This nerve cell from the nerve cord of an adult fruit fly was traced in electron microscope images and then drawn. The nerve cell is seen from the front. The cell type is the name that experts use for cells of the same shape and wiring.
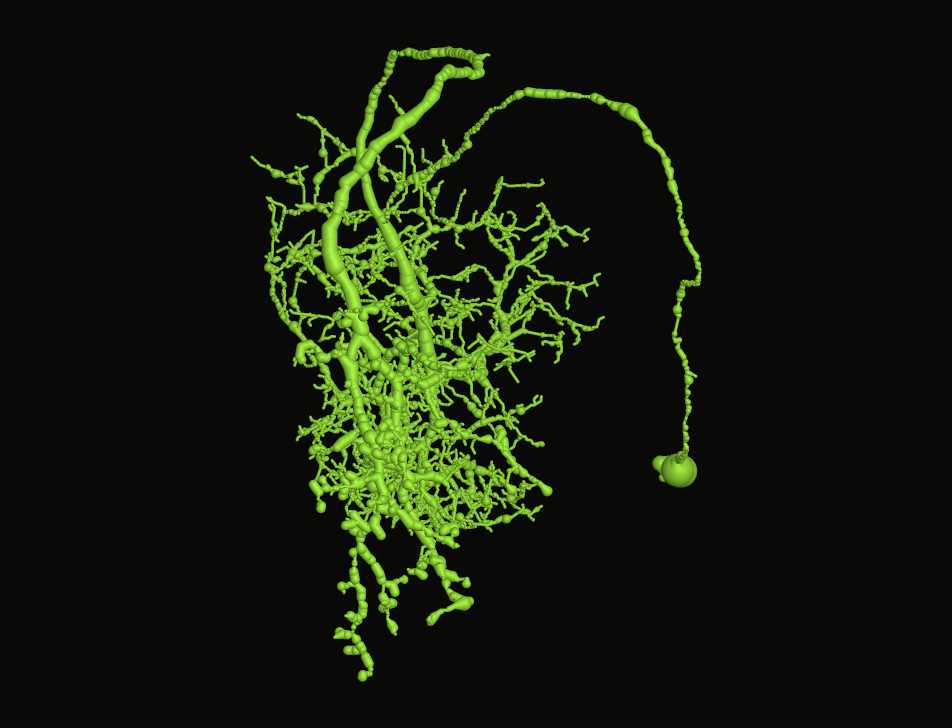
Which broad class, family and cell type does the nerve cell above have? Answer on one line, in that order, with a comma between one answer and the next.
nerve-cord intrinsic neuron, hemilineage 02A, IN02A003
